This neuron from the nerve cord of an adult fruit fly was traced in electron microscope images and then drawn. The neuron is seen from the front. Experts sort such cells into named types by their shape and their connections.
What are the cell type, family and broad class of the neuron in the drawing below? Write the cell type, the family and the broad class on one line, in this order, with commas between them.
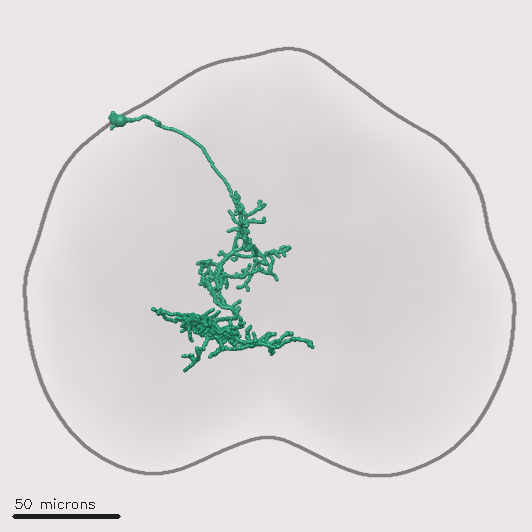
IN09A019, hemilineage 09A, nerve-cord intrinsic neuron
